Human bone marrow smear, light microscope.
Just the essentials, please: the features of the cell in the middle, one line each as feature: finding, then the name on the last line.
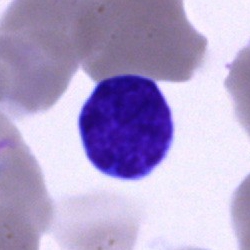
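Outline: round, smooth edge
Cytoplasm: little or none visible around the nucleus
Chromatin: dark purple-blue, coarsely clumped
Vacuoles: none seen
Name: lymphocyte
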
